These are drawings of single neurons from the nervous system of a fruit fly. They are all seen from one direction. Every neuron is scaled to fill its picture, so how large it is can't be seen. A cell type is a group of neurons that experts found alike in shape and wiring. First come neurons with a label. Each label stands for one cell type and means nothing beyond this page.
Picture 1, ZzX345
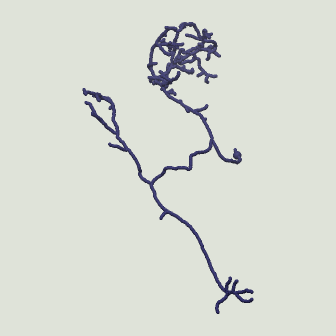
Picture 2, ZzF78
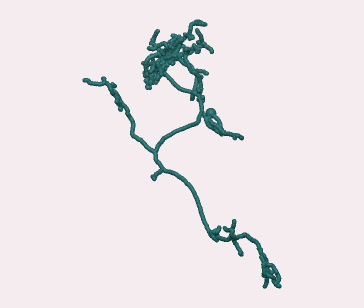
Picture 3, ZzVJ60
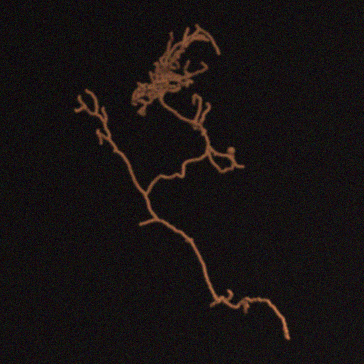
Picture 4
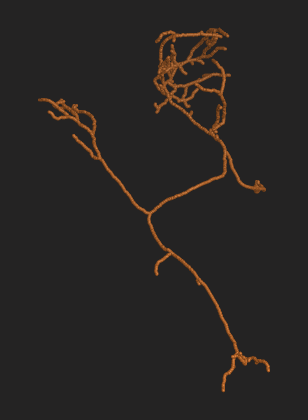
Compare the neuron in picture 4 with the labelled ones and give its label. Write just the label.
ZzX345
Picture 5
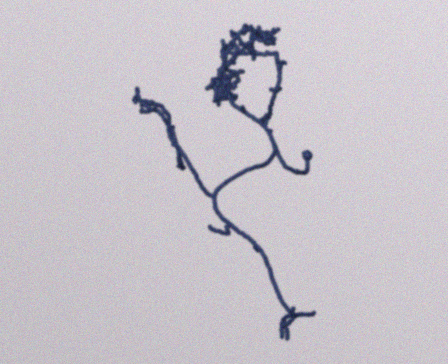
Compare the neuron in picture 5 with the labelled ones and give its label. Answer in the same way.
ZzX345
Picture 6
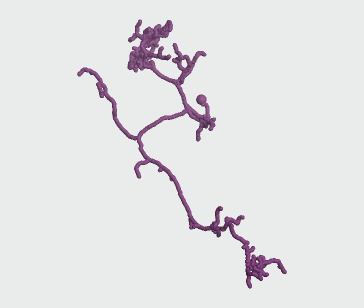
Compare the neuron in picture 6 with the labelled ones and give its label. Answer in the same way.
ZzF78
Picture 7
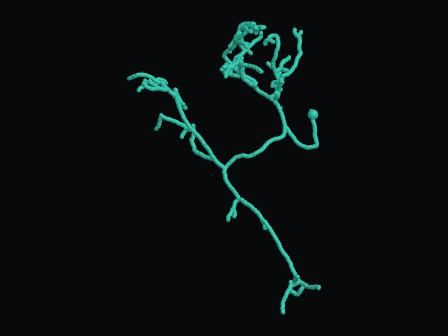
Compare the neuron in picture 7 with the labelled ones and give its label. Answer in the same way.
ZzX345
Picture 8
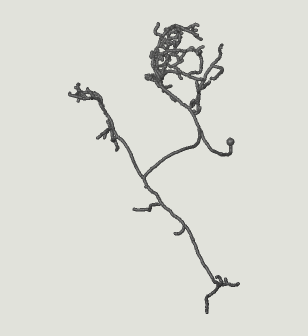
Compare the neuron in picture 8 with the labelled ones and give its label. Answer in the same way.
ZzX345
